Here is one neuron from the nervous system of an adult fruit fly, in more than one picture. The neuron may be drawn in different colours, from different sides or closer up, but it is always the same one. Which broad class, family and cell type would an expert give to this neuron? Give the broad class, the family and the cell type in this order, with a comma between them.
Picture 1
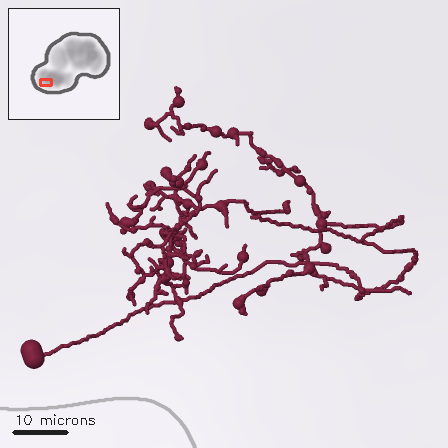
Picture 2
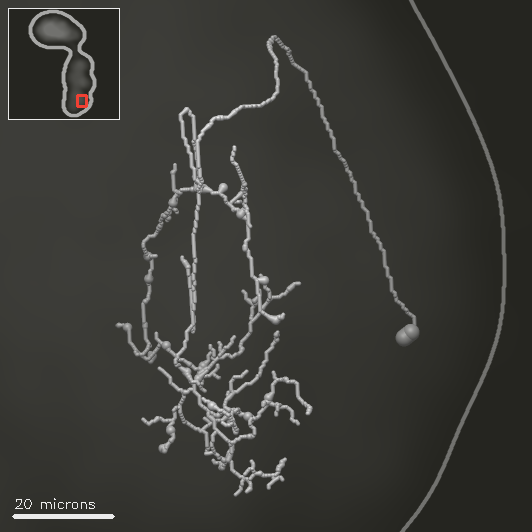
nerve-cord intrinsic neuron, hemilineage 14A, IN14A109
